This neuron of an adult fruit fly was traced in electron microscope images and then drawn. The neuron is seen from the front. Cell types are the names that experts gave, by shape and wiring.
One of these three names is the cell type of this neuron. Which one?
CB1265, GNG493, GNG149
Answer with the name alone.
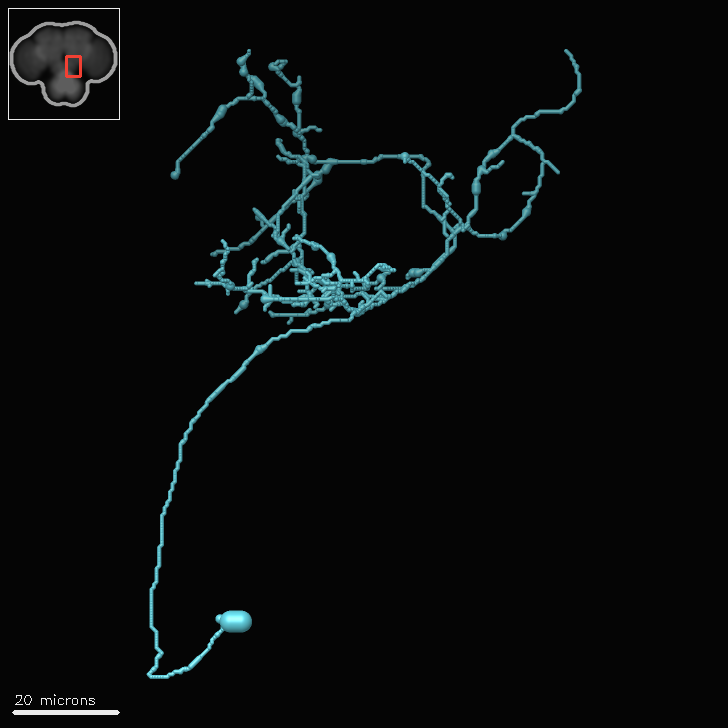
CB1265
